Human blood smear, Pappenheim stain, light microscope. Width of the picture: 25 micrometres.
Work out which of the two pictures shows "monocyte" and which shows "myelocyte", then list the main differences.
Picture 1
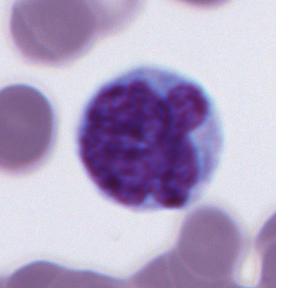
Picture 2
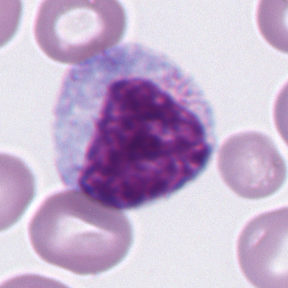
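Picture 1 shows a monocyte; picture 2 shows a myelocyte. The nucleus of the monocyte is cut into from its right side by a cleft, whereas the nucleus of the myelocyte is a single mass without separate lobes, lying toward the lower right of the cell.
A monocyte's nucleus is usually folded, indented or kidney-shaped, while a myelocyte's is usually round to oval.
Granules also separate the two: none are seen in the cytoplasm of the monocyte, whereas fine pinkish-violet granules are scattered through that of the myelocyte. The outlines differ slightly: round and smooth in picture 1, smooth and roughly oval in picture 2, with no projections or blebs. The monocyte measures about 13 micrometres across, with a nucleus about 12 micrometres across filling about 80% of the cell's area; the myelocyte measures about 15 micrometres across, with a nucleus about 11 micrometres across.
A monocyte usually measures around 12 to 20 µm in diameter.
In both cells the chromatin is dark purple and coarsely clumped; no vacuoles are seen in the monocyte's cytoplasm, and no clear ones in the myelocyte's. Red cells lie near the monocyte, but none touches it.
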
